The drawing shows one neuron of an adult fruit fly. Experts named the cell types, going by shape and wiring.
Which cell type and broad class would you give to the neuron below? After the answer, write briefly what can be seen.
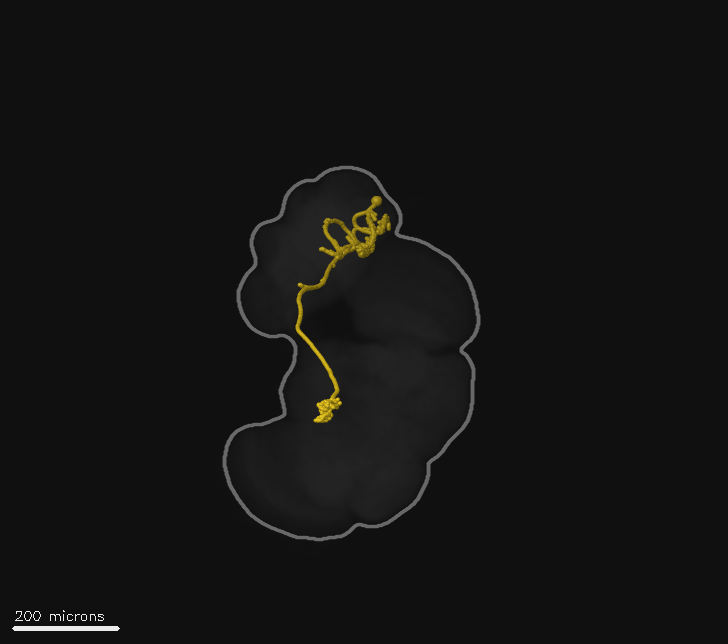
Its cell type is ANXXX202. It is an ascending neuron. By the scale bar it is about 450 microns tall in this view. In this view it is taller than it is wide.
